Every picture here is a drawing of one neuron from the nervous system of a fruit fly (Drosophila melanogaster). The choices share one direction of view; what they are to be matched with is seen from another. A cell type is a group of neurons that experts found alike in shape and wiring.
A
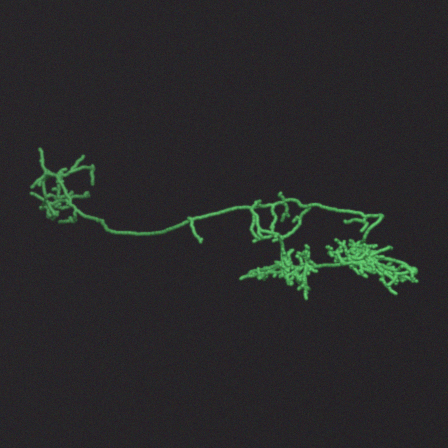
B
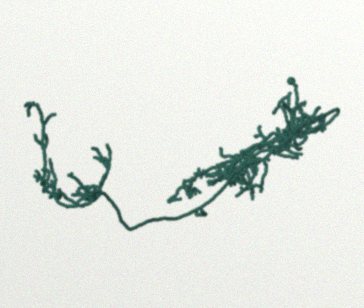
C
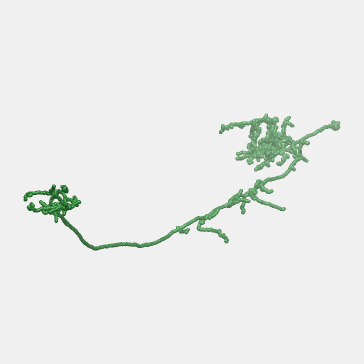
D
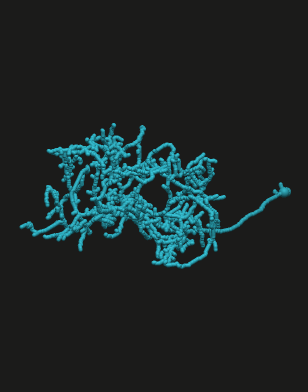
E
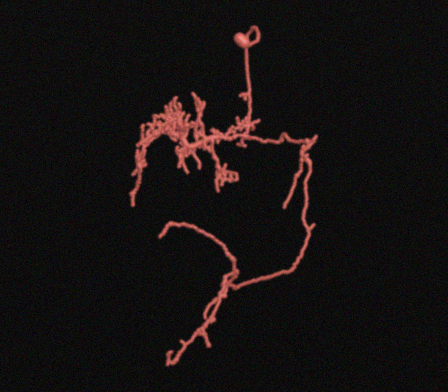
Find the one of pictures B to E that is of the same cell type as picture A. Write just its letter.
B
